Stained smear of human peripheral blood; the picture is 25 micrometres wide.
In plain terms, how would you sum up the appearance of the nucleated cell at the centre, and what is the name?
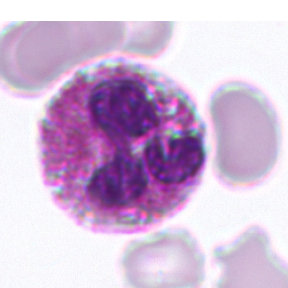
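First, the outline: round and smooth. Second, the nucleus, which is divided into three lobes. Third, their arrangement: two lobes are stacked one above the other on the left, and the third sits to the right. Last, the cytoplasm, whose broadest band runs along the left side of the nucleus. This cell is an eosinophil.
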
